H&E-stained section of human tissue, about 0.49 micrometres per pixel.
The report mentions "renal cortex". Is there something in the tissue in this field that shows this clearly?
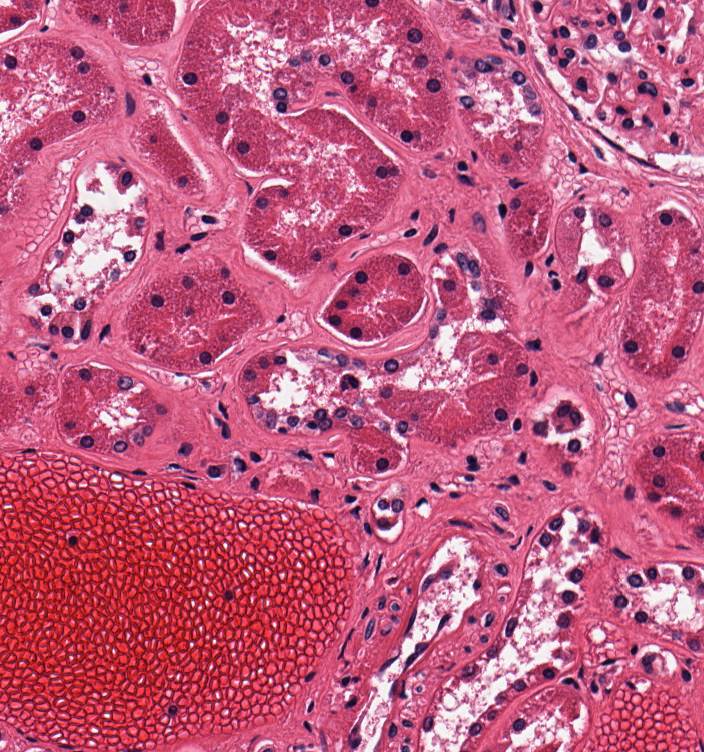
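To begin with the layout: the field consists mostly of closely packed tubules, cut in cross and oblique section.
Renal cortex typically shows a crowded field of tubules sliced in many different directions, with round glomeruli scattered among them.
The crowded, variously cut tubules here go with renal cortex.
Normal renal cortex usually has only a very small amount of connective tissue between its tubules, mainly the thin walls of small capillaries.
The close packing of the tubules in this field agrees with that. Next, the lining: a single layer of cuboidal cells with abundant granular eosinophilic cytoplasm and round, dark nuclei, mostly one per cell. Last, the tubules in the lower right are lined by paler, flatter cells than those in the upper part.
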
